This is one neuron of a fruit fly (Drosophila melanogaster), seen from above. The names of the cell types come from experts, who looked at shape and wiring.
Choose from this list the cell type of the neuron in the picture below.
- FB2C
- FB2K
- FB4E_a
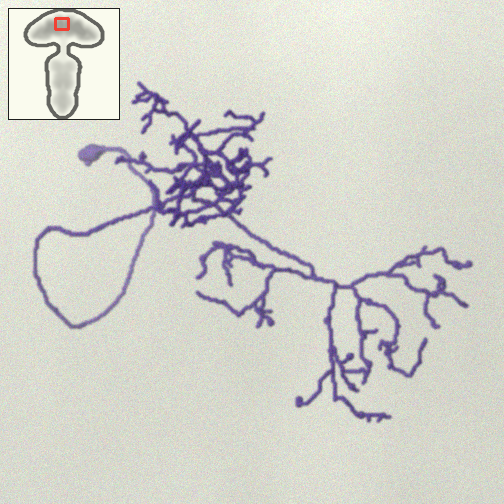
FB2C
